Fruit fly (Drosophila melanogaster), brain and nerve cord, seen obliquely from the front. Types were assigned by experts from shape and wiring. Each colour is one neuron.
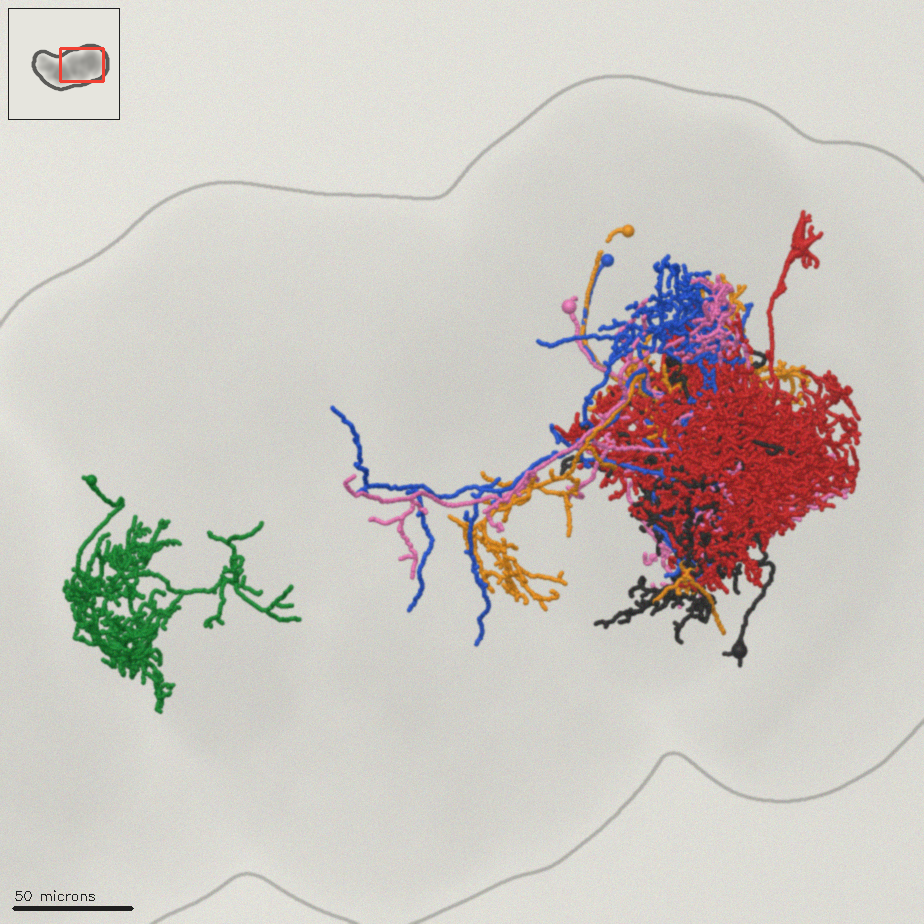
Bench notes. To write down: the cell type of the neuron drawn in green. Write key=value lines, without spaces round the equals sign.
cell_type=PVLP080_a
